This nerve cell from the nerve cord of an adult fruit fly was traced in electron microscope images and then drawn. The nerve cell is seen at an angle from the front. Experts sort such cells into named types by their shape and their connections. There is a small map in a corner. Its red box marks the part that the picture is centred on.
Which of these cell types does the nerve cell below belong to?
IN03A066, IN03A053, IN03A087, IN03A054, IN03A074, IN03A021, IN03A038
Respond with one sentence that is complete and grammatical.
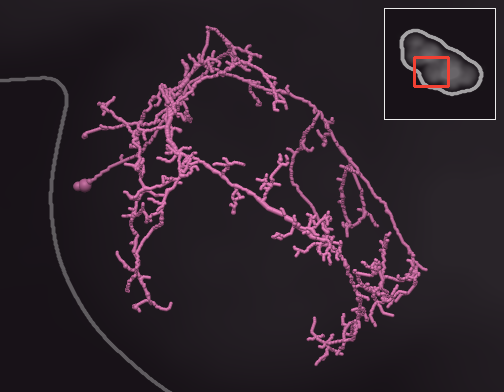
In terms of cell type, the nerve cell is IN03A074.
